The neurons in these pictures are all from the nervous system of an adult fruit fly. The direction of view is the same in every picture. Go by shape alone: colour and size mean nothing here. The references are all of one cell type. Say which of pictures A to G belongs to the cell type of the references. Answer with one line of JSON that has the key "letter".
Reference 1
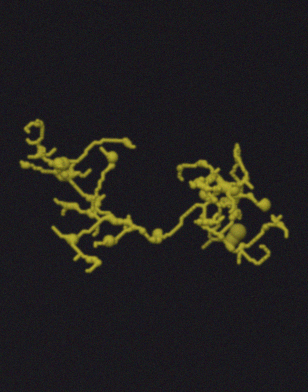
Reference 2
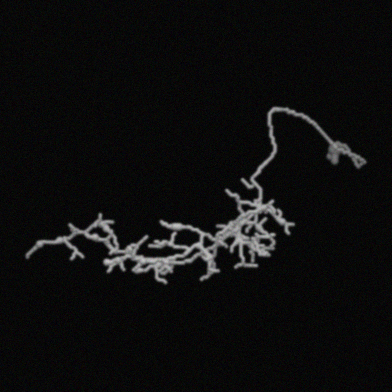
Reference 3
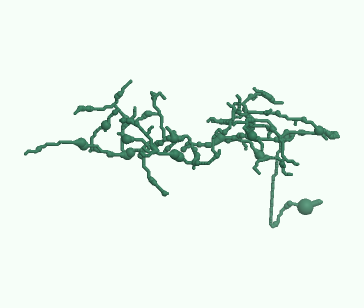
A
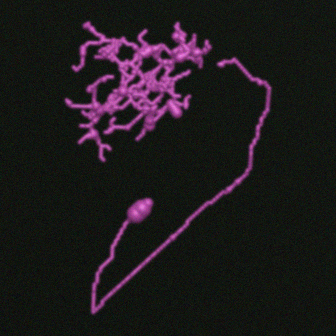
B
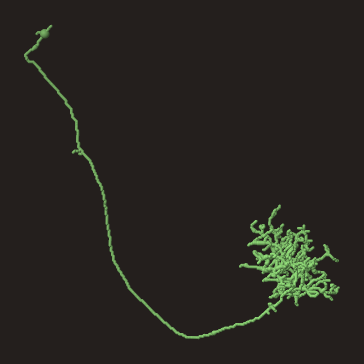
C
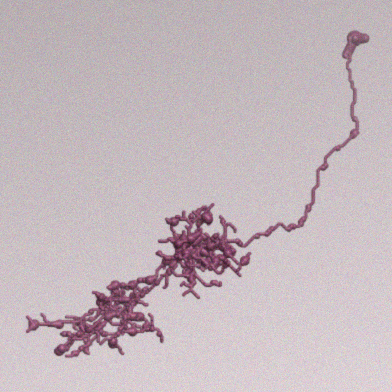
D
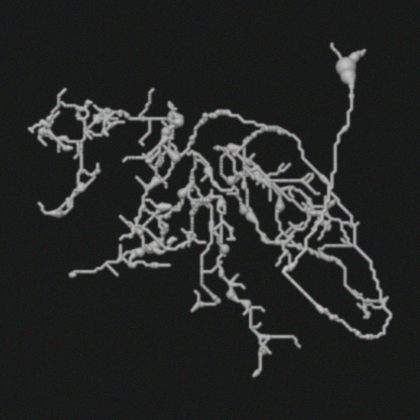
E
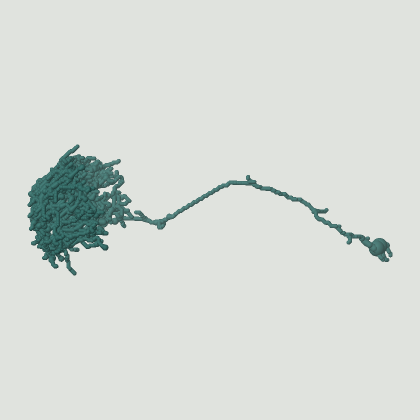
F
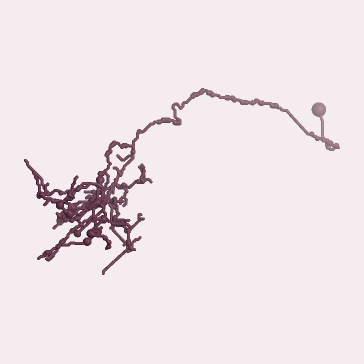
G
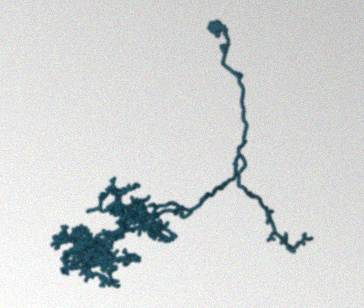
{"letter": "F"}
